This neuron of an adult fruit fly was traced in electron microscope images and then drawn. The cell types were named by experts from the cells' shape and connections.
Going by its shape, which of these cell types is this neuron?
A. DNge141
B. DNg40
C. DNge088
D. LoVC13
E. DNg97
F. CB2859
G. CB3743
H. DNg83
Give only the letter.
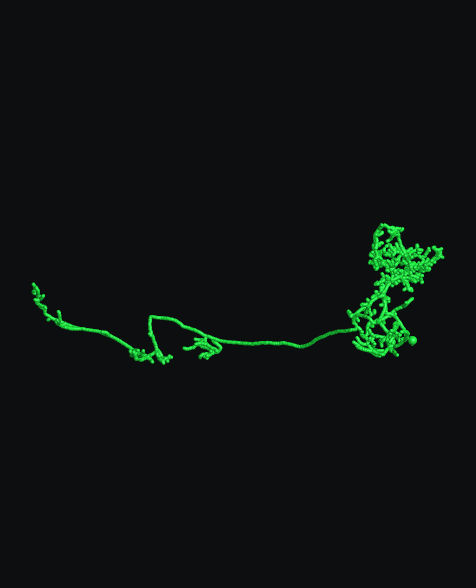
A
